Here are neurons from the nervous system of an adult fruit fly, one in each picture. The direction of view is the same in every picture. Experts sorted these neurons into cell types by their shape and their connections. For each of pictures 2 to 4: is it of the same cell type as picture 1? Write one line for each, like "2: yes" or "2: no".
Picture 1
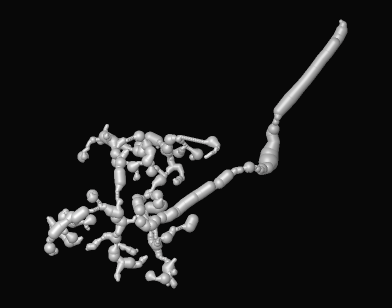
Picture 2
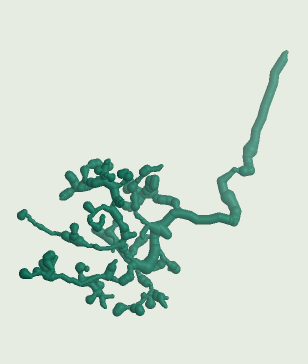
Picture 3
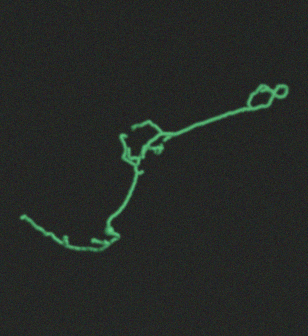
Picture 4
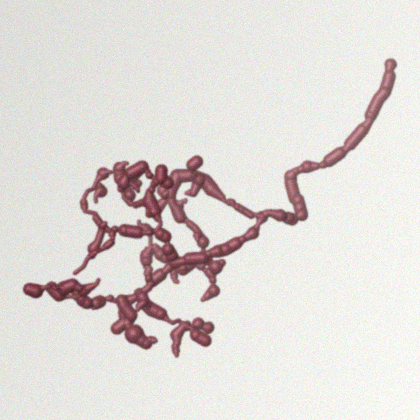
2: yes
3: no
4: yes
